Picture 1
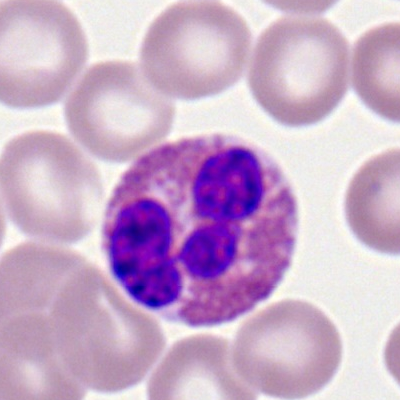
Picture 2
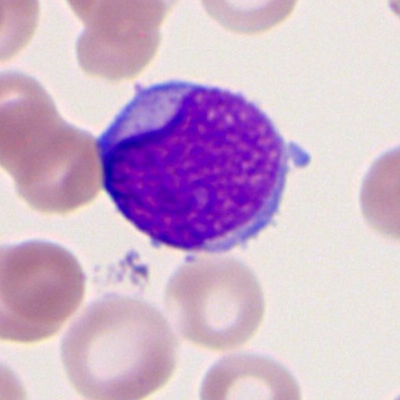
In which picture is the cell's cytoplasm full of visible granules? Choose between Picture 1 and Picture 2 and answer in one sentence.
For the cell in picture 1, the cytoplasm contains many visible granules.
